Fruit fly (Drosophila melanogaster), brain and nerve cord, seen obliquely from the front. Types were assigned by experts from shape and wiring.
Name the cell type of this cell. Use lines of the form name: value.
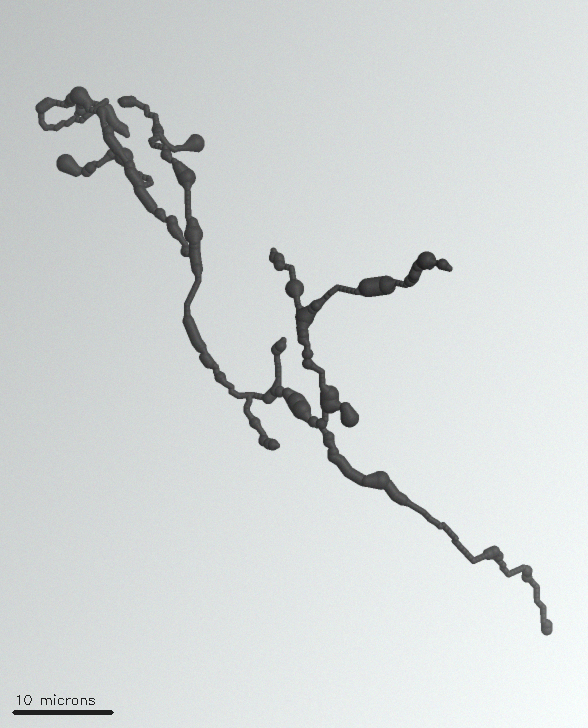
cell type: TPMN1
